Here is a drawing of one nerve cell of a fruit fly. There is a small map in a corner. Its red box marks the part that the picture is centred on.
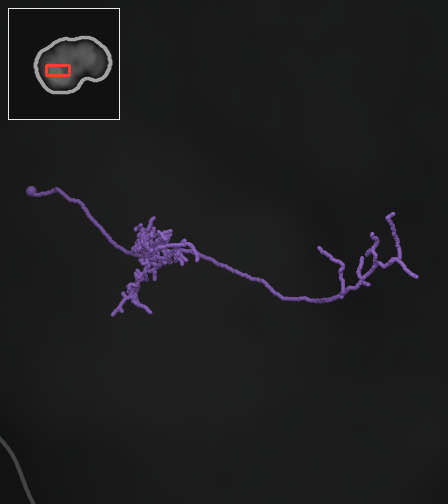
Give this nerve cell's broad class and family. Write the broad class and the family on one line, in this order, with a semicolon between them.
nerve-cord intrinsic neuron; hemilineage 07B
